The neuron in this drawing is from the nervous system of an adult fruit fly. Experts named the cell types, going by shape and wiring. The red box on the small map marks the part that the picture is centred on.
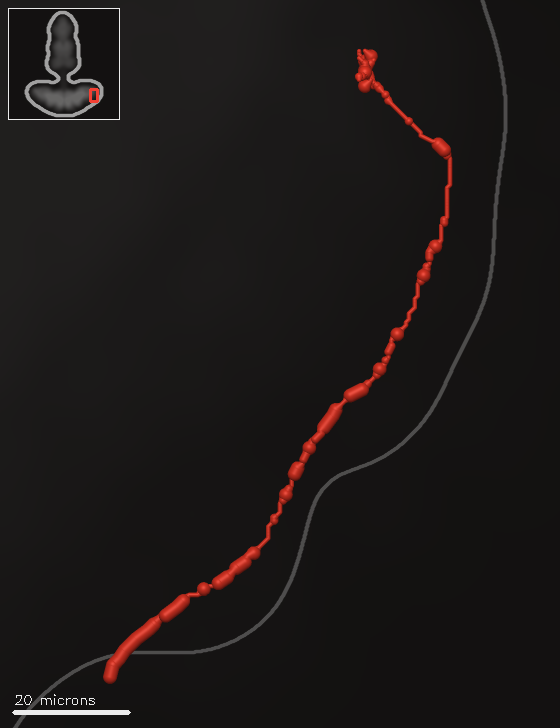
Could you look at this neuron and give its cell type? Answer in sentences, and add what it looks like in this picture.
The cell type is L3. It is an optic-lobe intrinsic neuron. No cell body is drawn. From top to bottom in the picture it spans about 110 microns. It has a dozen or fewer branch ends.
